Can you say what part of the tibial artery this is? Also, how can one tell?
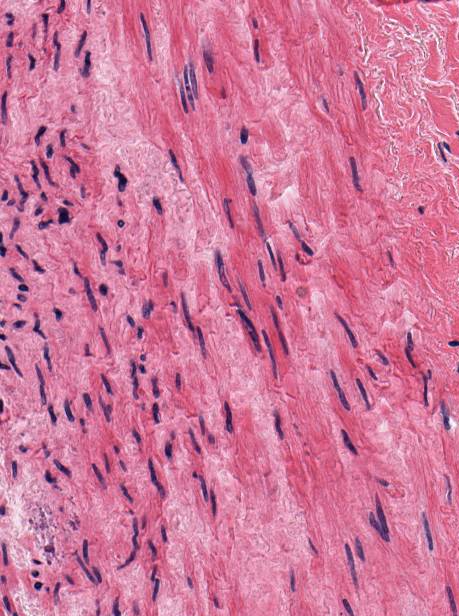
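Answer: tunica media. Spindle cells lie parallel in bundles running obliquely from upper left to lower right, with abundant pink, finely fibrillar cytoplasm that merges into long strands. Their nuclei are elongated, dark-staining and blunt-ended, like cigars.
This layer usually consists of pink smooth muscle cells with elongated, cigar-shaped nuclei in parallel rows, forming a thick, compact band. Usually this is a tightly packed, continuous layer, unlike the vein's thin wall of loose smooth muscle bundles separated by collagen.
In the upper right corner lies paler, wavy collagenous tissue with very few nuclei.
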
